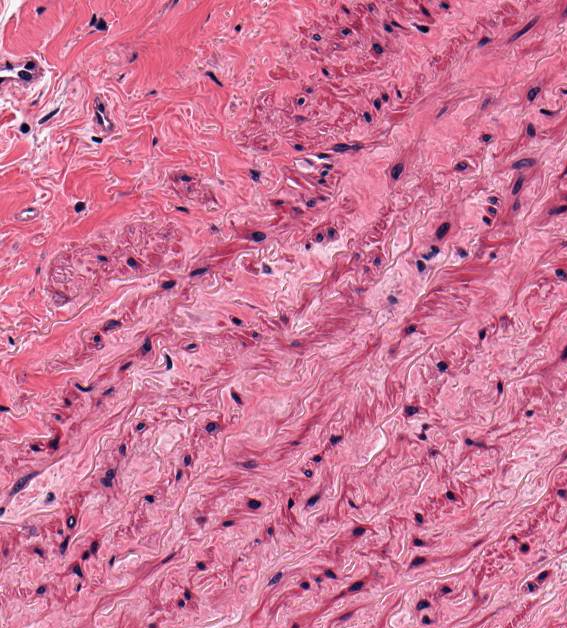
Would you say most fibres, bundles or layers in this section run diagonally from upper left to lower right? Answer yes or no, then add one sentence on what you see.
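No. Most collagen bundles and the cells between them run diagonally from lower left to upper right.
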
